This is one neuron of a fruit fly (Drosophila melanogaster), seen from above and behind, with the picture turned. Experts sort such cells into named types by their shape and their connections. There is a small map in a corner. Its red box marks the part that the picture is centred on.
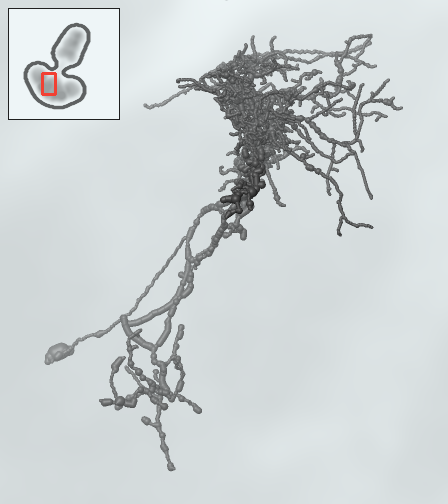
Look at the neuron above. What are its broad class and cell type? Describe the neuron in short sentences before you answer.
It lies in the brain. Dozens of branch ends can be seen. It is a central-brain intrinsic neuron. The cell type is PS047_a.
